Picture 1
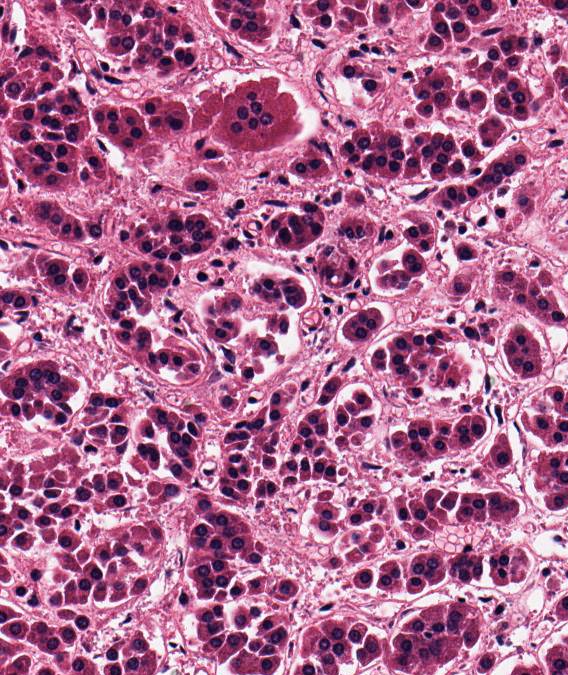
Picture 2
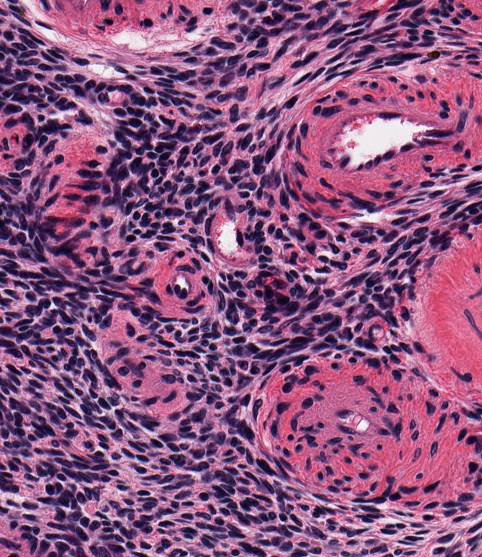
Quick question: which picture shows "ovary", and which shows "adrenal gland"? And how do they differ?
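Picture 1 shows the adrenal gland; picture 2 shows the ovary. In picture 1 the cells lie throughout in rounded nests and small clusters divided by thin strands of stroma, which is delicate pale pink fibrous tissue with scattered small spindle-shaped nuclei. The nest cells have round, dark, fairly uniform nuclei, and cells with pale, vacuolated cytoplasm are scattered among the nests, especially toward the centre and lower right. In picture 2, by contrast, a dense sheet of closely packed spindle to oval cells, with dark, elongated to oval nuclei and scant cytoplasm, fills the field between rounded vascular structures. Several thick-walled vessels are present, their broad pink walls containing scattered elongated nuclei, the largest lying along the right and upper right edges.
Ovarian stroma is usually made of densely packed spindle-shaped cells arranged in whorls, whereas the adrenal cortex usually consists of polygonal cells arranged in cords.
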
